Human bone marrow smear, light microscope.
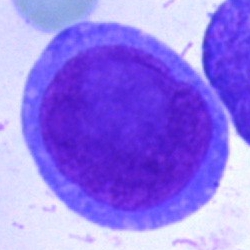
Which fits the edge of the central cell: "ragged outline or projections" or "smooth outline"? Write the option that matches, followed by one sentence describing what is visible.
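Smooth outline. The cell outline is smooth and oval.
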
